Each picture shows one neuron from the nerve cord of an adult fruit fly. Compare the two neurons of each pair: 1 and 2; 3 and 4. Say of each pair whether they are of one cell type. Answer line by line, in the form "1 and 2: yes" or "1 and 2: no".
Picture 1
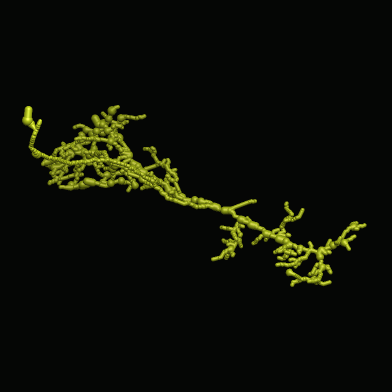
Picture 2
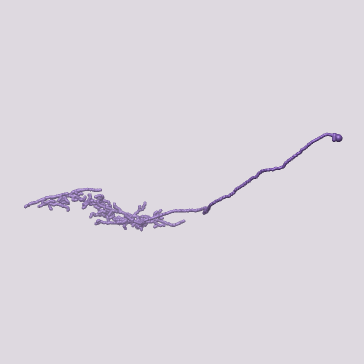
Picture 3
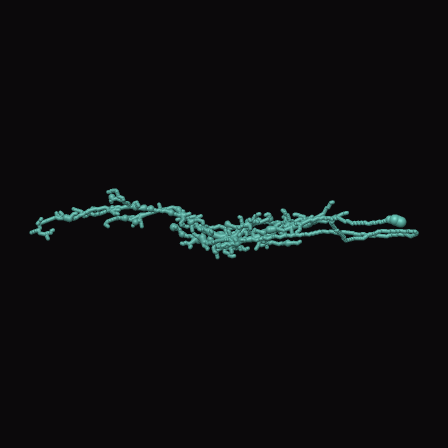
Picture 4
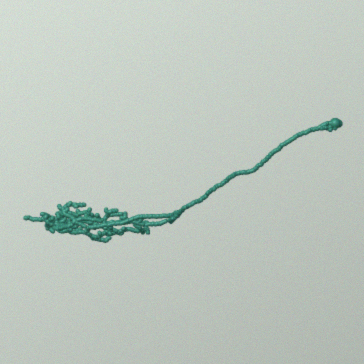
1 and 2: no
3 and 4: no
